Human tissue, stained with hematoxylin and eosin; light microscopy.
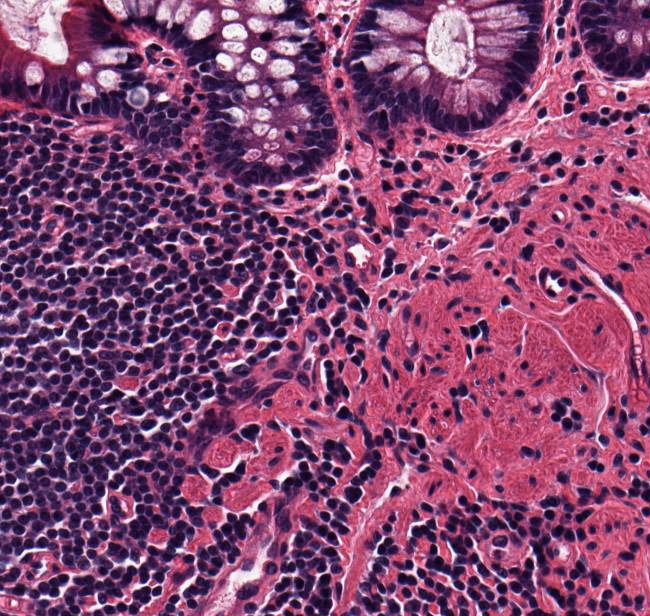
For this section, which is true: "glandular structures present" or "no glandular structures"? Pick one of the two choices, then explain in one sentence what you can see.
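Glandular structures present. Crypts lined by tall columnar epithelium run along the upper edge of the field.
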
